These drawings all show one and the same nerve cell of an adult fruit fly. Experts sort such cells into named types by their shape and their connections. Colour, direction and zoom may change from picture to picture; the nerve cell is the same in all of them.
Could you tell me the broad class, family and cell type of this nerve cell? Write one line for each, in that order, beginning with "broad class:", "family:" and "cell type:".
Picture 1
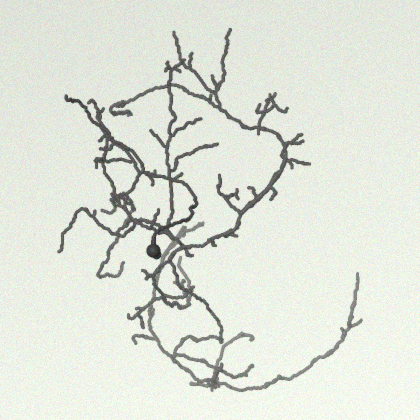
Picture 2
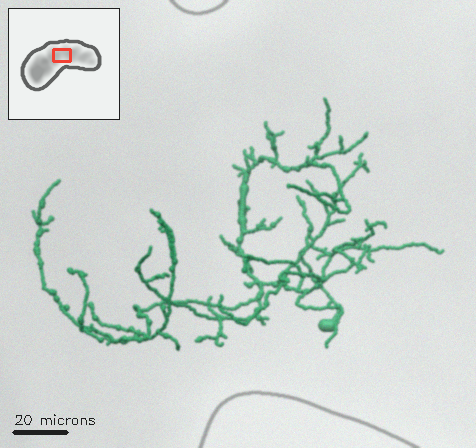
broad class: nerve-cord intrinsic neuron
family: hemilineage 03A
cell type: IN03A084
